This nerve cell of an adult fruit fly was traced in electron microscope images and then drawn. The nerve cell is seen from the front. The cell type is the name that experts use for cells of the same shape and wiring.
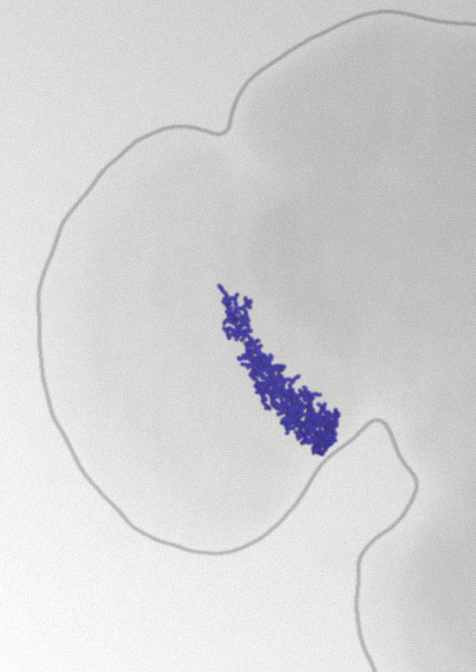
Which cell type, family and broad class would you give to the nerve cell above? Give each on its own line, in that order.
LPi2c
LPi
optic-lobe intrinsic neuron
